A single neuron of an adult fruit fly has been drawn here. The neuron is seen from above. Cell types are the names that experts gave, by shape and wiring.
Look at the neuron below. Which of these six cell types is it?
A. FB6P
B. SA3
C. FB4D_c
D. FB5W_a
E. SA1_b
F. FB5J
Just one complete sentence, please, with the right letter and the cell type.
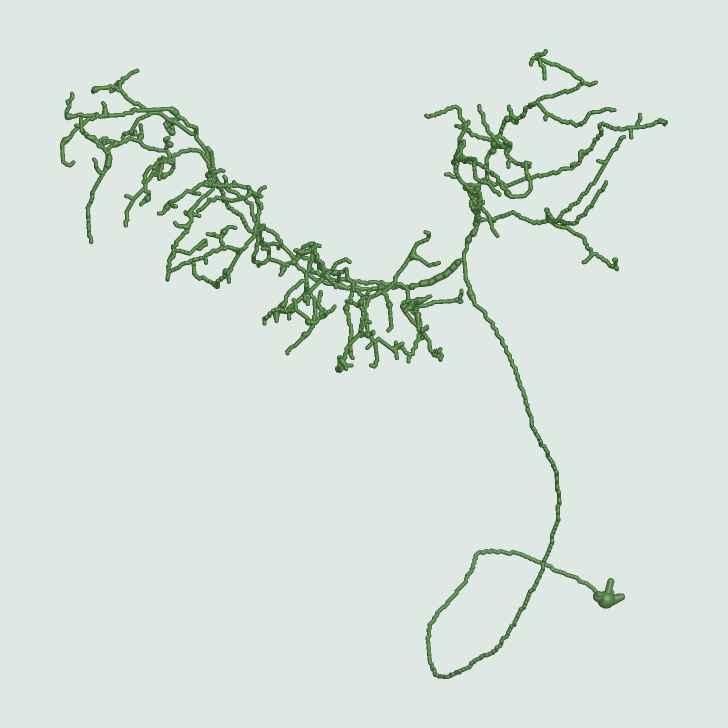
The neuron is an instance of FB5J, the cell type listed under option F.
